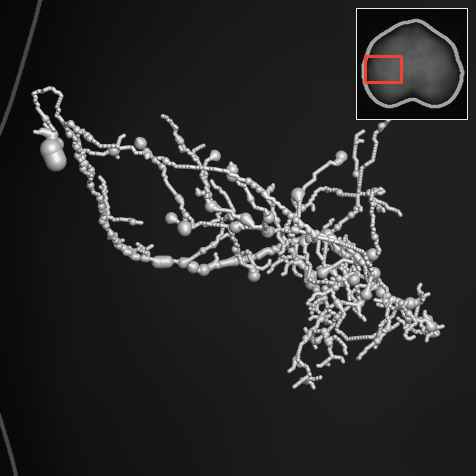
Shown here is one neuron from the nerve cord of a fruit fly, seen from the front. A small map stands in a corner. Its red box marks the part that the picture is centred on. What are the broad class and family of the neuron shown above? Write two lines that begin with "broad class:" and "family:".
broad class: nerve-cord intrinsic neuron
family: hemilineage 09A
